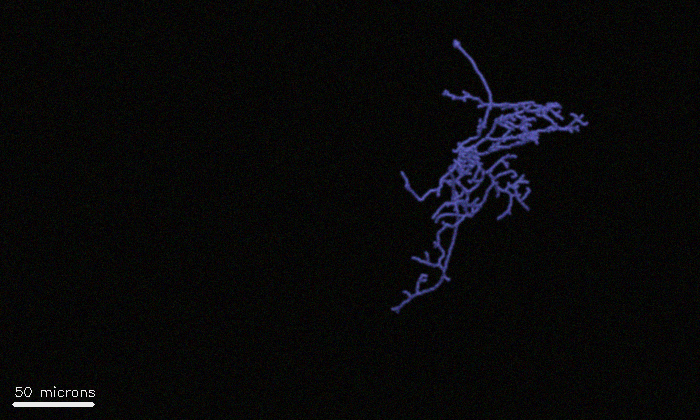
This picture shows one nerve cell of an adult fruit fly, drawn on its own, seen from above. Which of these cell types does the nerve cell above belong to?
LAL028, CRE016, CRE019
LAL028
